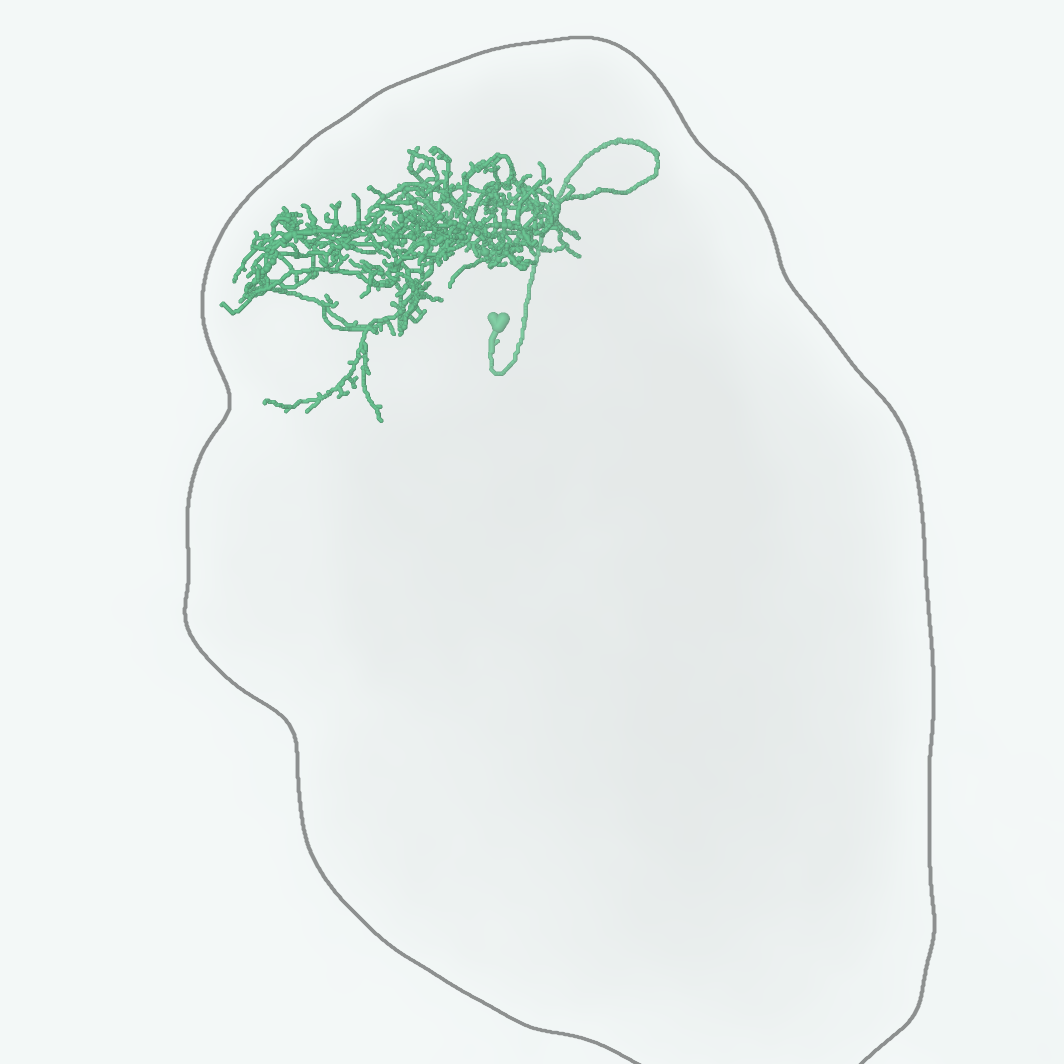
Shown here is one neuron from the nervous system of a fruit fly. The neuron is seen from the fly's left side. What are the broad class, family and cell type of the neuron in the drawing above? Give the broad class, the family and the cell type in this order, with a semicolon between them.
central-brain intrinsic neuron; hemilineage SLPav2; SMP010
